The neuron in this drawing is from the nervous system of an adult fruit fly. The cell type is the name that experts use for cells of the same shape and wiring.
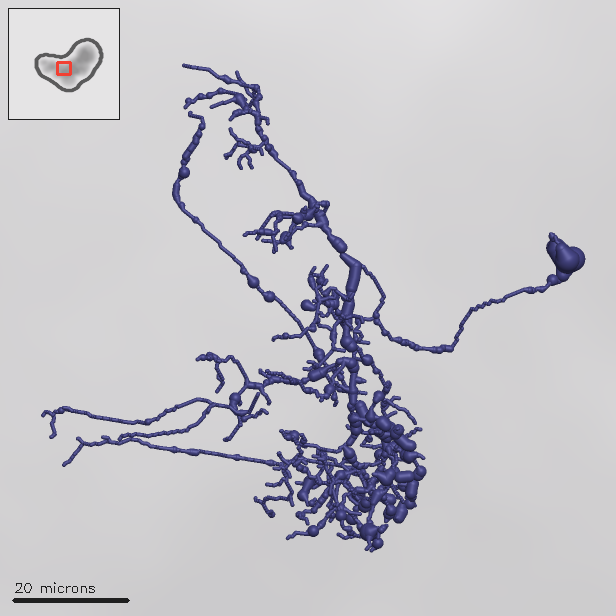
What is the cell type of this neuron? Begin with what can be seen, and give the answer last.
By the scale bar it is about 95 microns wide in this view. The picture shows dozens of branch ends. It is a nerve-cord intrinsic neuron. The cell type is IN08A024.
